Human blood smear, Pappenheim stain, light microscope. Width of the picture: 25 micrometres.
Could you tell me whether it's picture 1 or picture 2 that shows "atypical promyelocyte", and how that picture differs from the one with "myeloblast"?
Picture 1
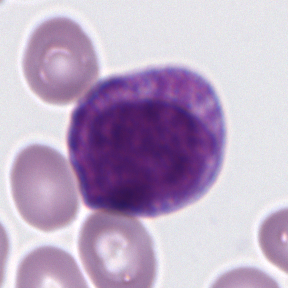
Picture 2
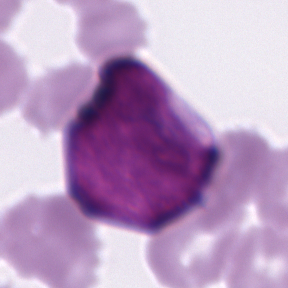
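What you have in the second picture is the myeloblast; the first is the atypical promyelocyte. Start with the granules: fine purplish granules are scattered through the bluish-purple cytoplasm of the atypical promyelocyte, and the myeloblast has none.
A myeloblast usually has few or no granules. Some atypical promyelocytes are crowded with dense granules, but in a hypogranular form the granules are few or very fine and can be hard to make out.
Then the cytoplasm: it forms a crescent along the upper and right side of the atypical promyelocyte, but in the myeloblast the nucleus fills almost the whole cell, leaving at most a very thin rim.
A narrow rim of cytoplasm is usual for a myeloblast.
The outlines differ too: the atypical promyelocyte is roundish and smooth, with no projections or blebs, and the myeloblast is angular, with several straight edges meeting at corners. They are close in size, about 14 micrometres across for the first and about 15 micrometres for the second.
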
